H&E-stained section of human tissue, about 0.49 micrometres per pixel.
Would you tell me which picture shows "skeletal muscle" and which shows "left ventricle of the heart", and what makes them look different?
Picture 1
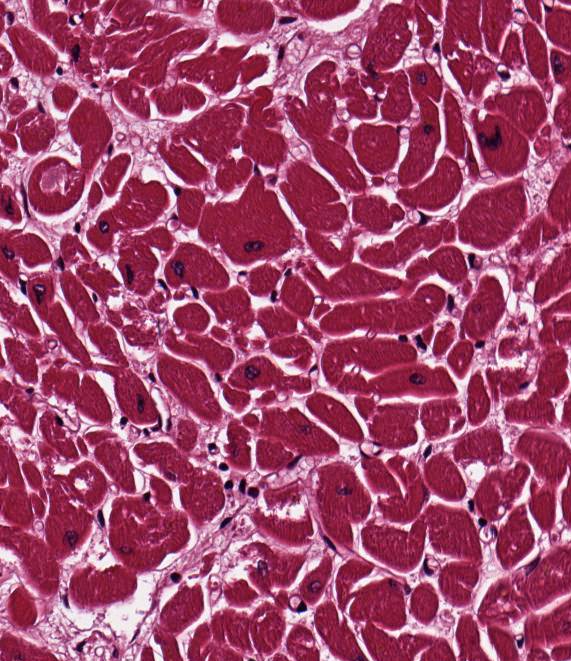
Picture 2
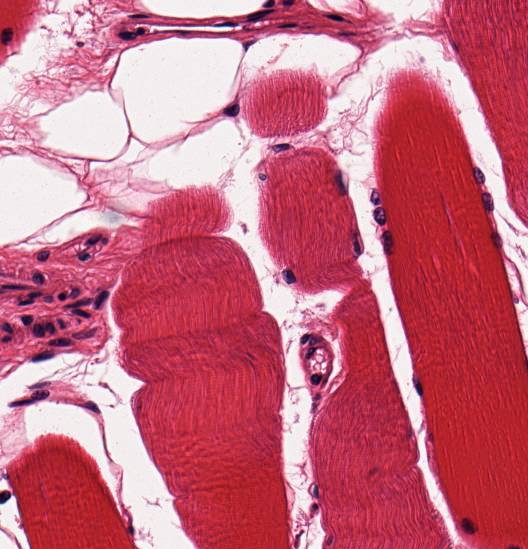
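Here the left ventricle of the heart is picture 1, and skeletal muscle is picture 2. In picture 1 many fibre profiles are irregular, curved or branching rather than evenly round, with deep red, strongly eosinophilic cytoplasm. Wherever a fibre nucleus shows, it is single and sits in the middle of the profile. Small, dark, elongated interstitial nuclei are scattered in the narrow spaces between fibres. Picture 2 is different: its fibre nuclei are small, dark and flattened, lying at the fibre edges, not centrally. Loose, pale pink fibrillar connective tissue with dark spindle-shaped nuclei runs between those fibres, thickest at the left edge.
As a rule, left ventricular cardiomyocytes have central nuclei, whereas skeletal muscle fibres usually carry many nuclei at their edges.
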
